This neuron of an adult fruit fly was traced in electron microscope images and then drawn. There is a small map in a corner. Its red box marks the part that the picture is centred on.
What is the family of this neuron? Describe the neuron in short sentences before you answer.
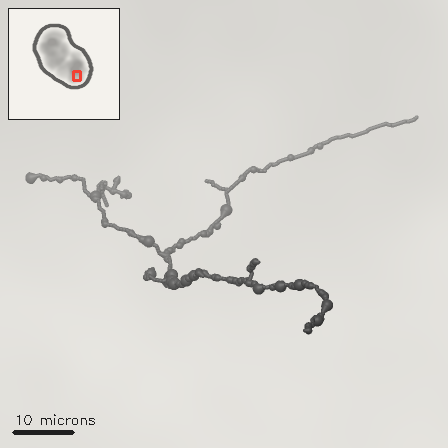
No cell body is drawn. By the scale bar it is about 65 microns wide in this view. It has a dozen or fewer branch ends. It is a sensory neuron entering the nerve cord. Its family is called class mechanosensory tactile.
